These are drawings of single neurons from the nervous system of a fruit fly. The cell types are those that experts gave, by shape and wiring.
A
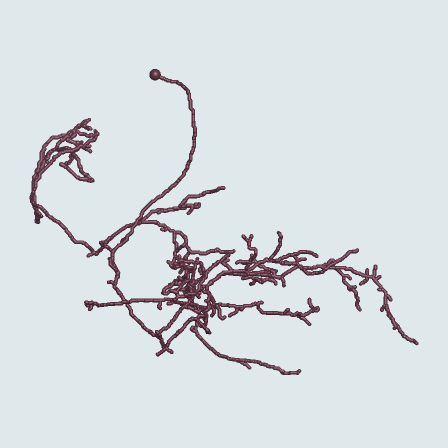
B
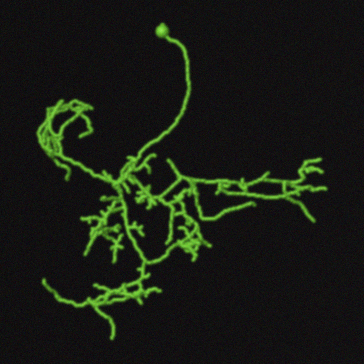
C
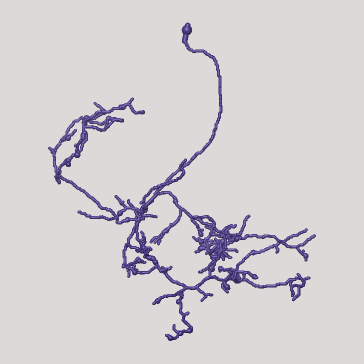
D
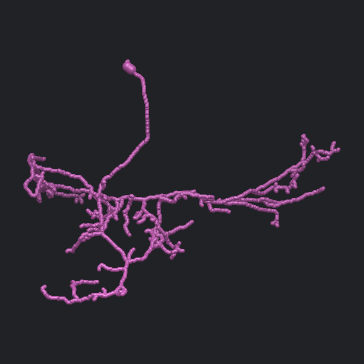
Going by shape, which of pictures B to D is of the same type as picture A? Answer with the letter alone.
C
